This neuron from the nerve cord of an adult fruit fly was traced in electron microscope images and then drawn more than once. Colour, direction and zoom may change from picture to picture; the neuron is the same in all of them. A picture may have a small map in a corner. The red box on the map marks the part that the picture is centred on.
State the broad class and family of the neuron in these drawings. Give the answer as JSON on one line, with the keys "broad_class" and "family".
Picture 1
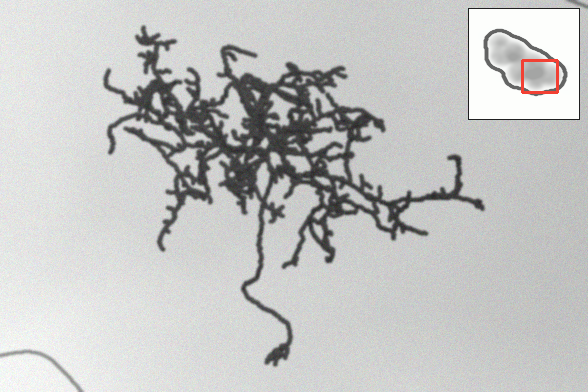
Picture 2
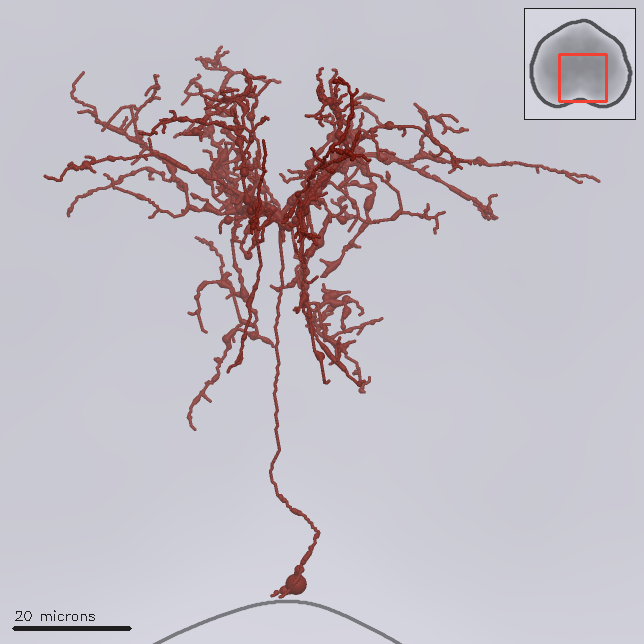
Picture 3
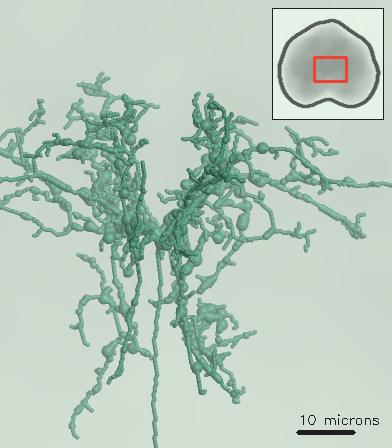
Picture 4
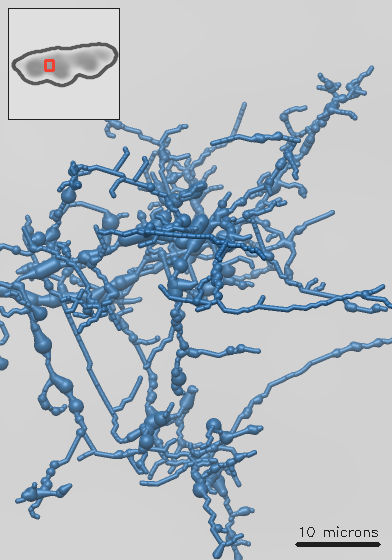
{"broad_class": "ascending neuron", "family": "hemilineage 18B"}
